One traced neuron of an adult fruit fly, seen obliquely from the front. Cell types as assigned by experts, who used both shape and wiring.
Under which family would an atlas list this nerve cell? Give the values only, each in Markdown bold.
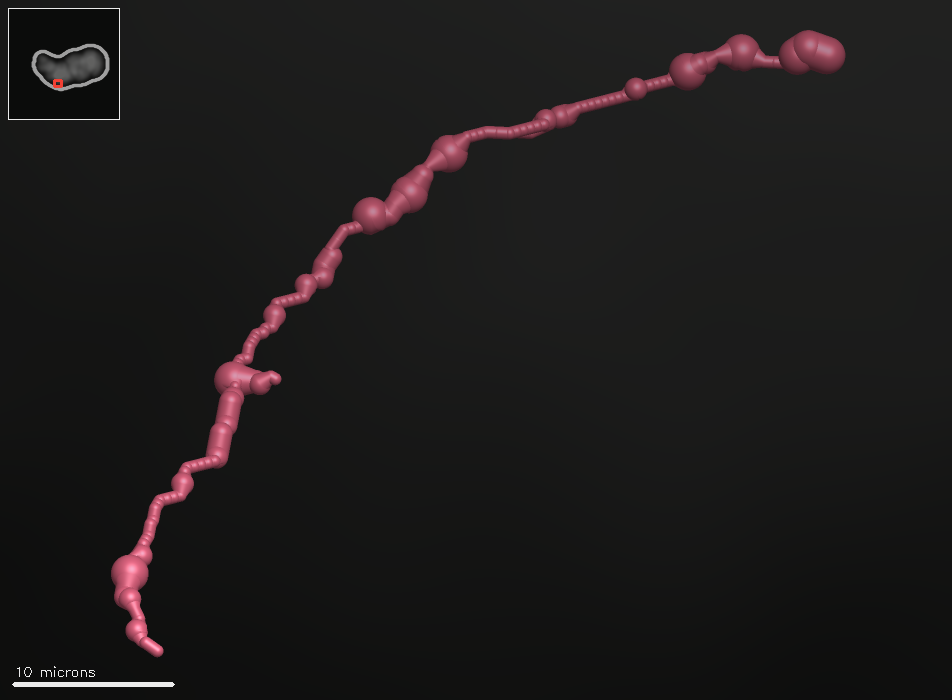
**class gustatory**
